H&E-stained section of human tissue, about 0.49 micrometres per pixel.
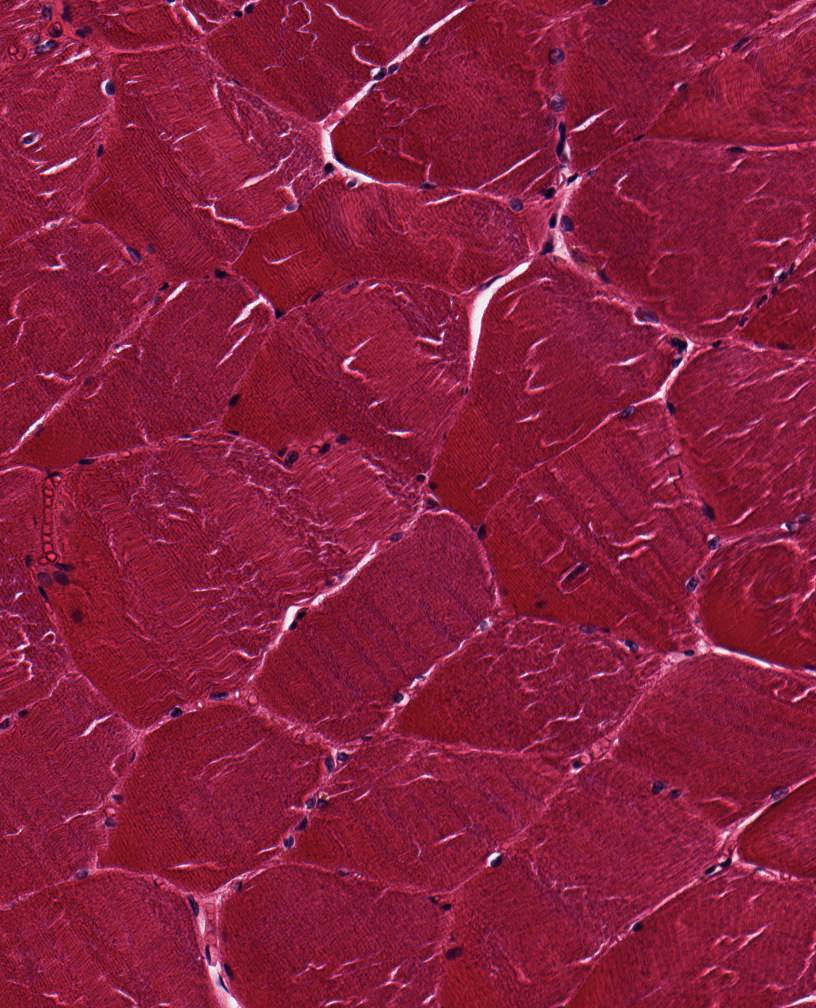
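Skeletal muscle. Small dark nuclei lie at the edges of the fibres, along their borders, and most are flattened or oval. Fibre cytoplasm stains deep red-pink throughout. Only thin strands of pale pink connective tissue separate the fibres.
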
